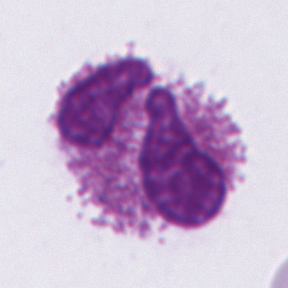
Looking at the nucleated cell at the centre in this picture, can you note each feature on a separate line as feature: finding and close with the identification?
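Border: ragged, formed by granules rather than by a smooth edge
Nucleus: two separate lobes lying side by side
Right-hand lobe: pear-shaped, narrowing toward its upper end
Nucleoli: none visible in either lobe
Name: eosinophil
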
